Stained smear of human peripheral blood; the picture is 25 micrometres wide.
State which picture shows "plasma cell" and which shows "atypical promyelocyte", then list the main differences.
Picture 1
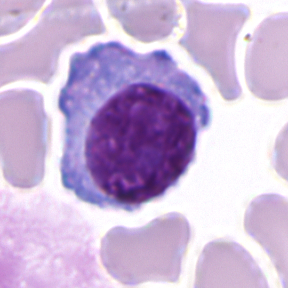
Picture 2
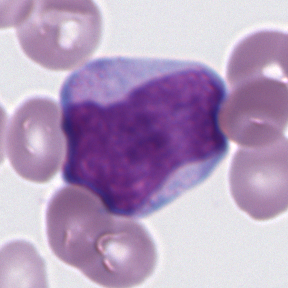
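Picture 1 shows the plasma cell, and picture 2 shows the atypical promyelocyte. First, the outline: the plasma cell's is irregular, with small bumps along its upper edge, while the atypical promyelocyte's is angular, with several straight sides. Second, the nucleus: the plasma cell has dark purple, coarsely clumped chromatin, while in the atypical promyelocyte the nucleus fills most of the cell as a single unlobed mass.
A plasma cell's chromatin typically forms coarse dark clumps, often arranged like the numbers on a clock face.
Third, the cytoplasm: the atypical promyelocyte's is pale blue and holds no vacuoles, and neither cell shows coarse granules in its cytoplasm. Finally, the surroundings: picture 1 has a pink granular mass in its lower left corner, lying apart from the cell.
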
